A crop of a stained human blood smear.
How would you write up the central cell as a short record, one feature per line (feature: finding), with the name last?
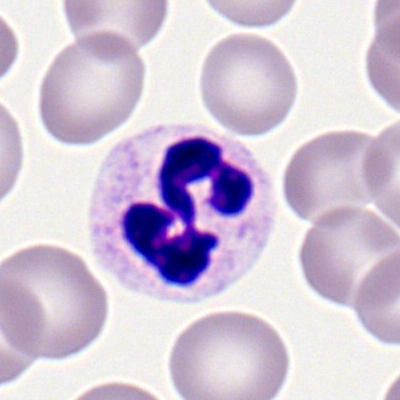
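Outline: round and smooth
Nucleus: separate lobes linked by thin strands
Nucleoli: none visible
Granules: fine, faint lilac, scattered through the cytoplasm
Name: segmented neutrophil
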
